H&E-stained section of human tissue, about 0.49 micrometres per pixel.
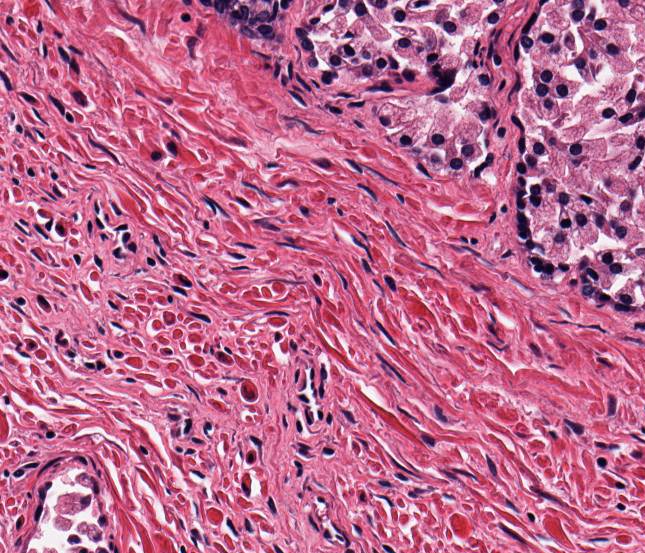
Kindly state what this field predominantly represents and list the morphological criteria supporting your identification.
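Field: fibromuscular stroma. Dense pink fibrous tissue over most of it, fibres diagonal, upper left to lower right.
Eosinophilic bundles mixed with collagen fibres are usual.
Nuclei mostly slender, spindle-shaped, lying along the fibres. Narrow clear clefts between many collagen bundles. Cluster of many small round bright-red profiles, left side.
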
